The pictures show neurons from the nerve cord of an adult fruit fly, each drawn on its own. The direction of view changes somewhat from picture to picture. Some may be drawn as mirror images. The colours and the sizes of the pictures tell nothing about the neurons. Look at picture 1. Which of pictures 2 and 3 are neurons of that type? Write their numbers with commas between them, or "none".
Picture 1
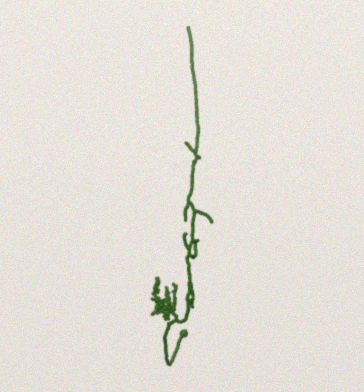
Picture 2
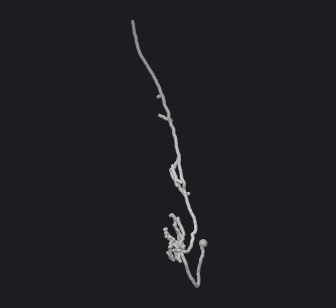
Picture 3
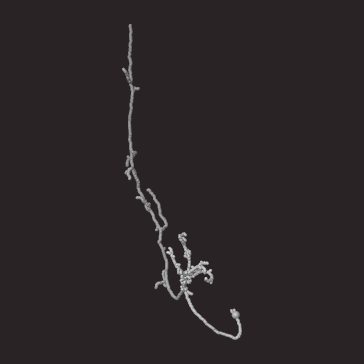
2, 3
